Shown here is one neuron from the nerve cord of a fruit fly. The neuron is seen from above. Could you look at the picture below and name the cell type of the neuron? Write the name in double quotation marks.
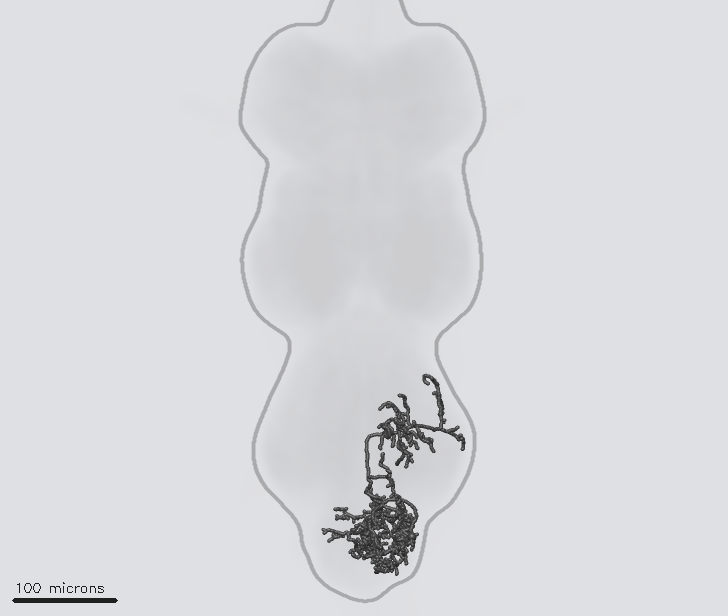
"INXXX231"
